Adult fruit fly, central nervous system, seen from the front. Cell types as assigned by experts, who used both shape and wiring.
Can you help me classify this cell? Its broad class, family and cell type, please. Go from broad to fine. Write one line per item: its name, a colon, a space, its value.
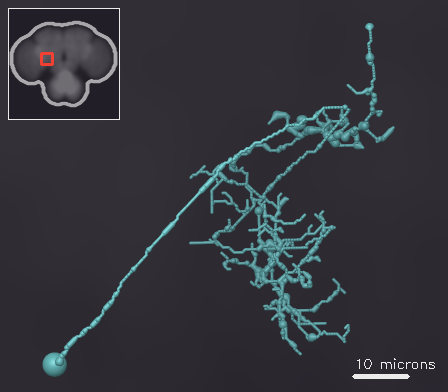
broad class: central-brain intrinsic neuron
family: hemilineage WEDa2
cell type: WED032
